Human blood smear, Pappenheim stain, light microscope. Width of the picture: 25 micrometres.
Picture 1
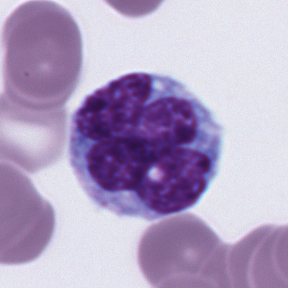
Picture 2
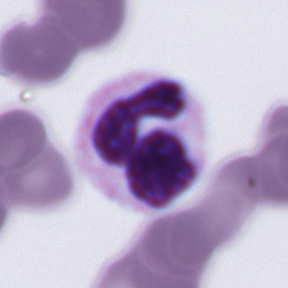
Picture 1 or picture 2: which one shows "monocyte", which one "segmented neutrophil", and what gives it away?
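Picture 1 shows the monocyte, and picture 2 shows the segmented neutrophil. Begin with the nucleus: in picture 2 it is made of two lobes, the upper one a curved band bending from the left side across to the upper right. In picture 1 the nucleus fills about 70% of the cell's area, and a small clear white spot lies over its lower part. The cytoplasm differs as well, pale greyish blue in picture 1 but holding fine pinkish granules in picture 2. In size they are close, the first cell about 13 micrometres across with a round, smooth outline, the second about 12 micrometres across. One thing they share is dark purple, coarsely clumped chromatin.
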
